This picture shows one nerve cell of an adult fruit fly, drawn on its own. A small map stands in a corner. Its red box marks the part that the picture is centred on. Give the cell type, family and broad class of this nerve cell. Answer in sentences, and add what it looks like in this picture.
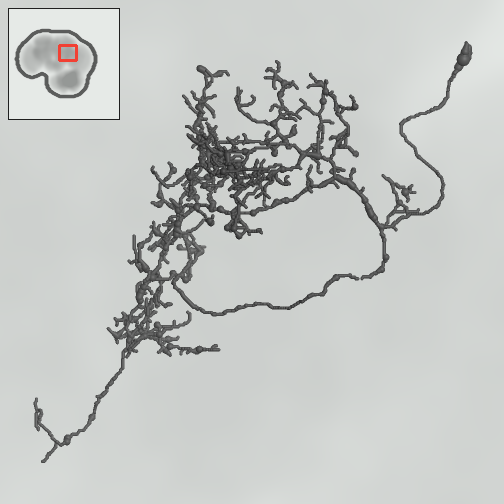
Its cell type is PVLP082. The family is hemilineage VLPl4_anterior. It is a central-brain intrinsic neuron. The cell body can be seen at the upper right of the picture. In this view it is about as wide as it is tall.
